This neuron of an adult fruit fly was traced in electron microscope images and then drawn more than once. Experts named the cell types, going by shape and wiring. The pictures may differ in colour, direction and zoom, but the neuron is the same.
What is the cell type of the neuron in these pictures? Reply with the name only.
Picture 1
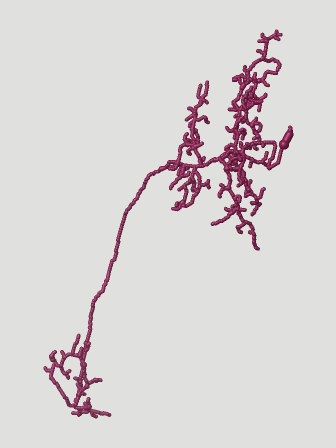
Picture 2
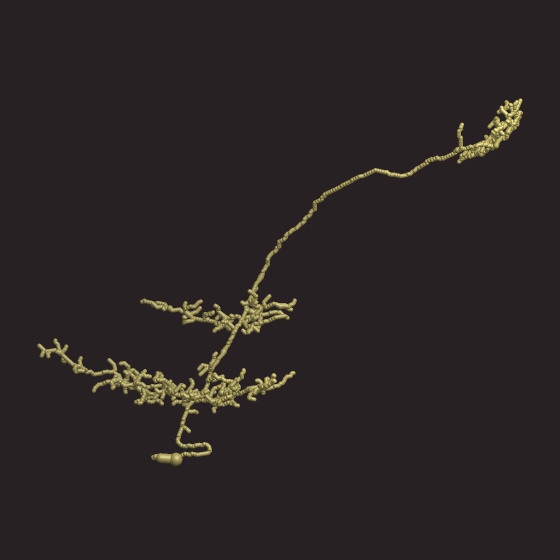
Tm16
